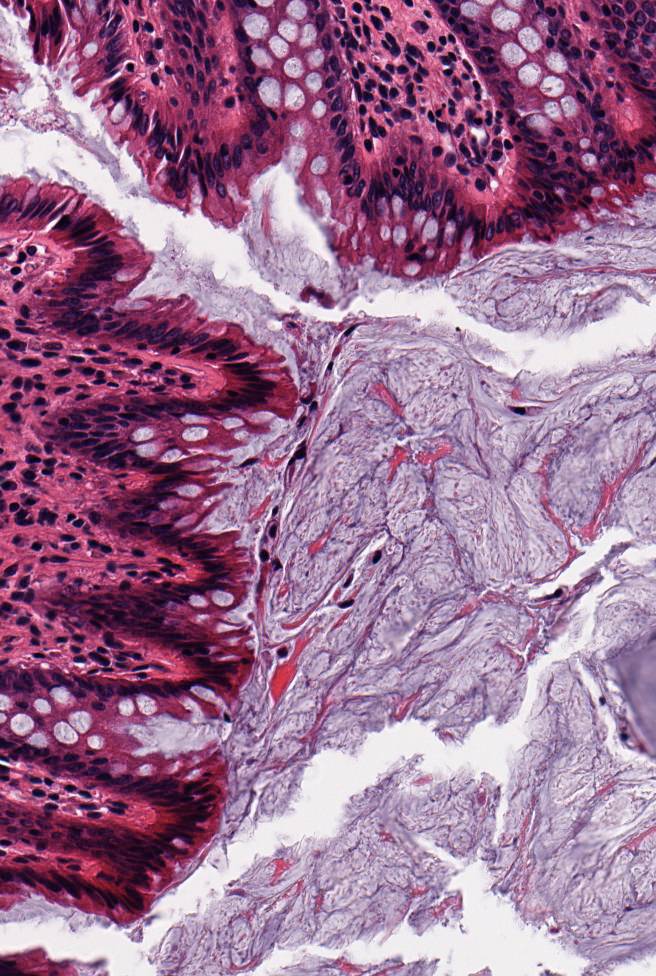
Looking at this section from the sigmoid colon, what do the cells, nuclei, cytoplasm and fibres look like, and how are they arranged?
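You've got glandular epithelium along the left edge and the top, and pale, acellular-looking material filling the centre and right. The glands have a tall columnar lining with dark, elongated, crowded nuclei, plus plenty of goblet cells with clear, round mucin vacuoles scattered along it. Thin pink strands wander irregularly through the pale grey-violet material.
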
